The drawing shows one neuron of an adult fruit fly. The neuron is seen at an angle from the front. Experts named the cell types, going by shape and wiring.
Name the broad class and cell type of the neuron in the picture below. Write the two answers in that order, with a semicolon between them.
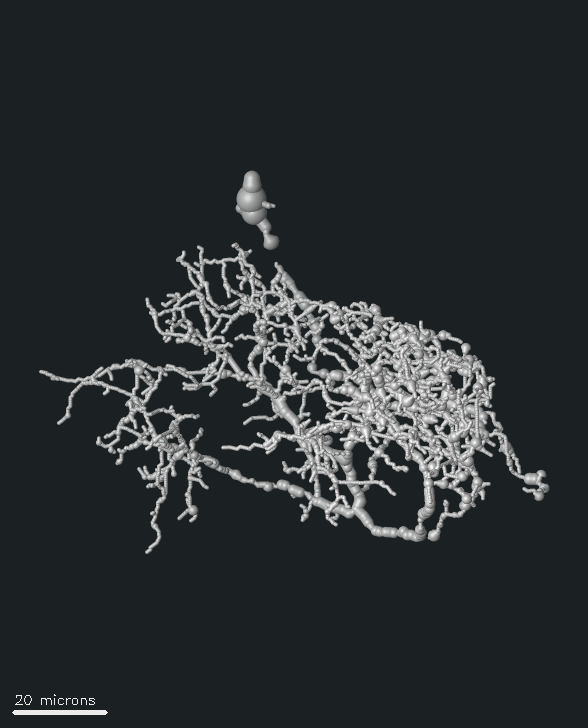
central-brain intrinsic neuron; SMP203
